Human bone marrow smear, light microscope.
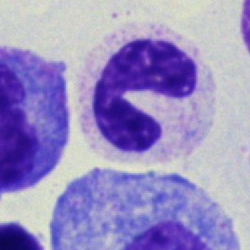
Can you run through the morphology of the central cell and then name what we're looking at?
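The outline of the cell is round and smooth. Its nucleus forms a curved, C-shaped band that is not divided into separate lobes, and the open side of the curve faces to the right. Fine pinkish granules are scattered evenly through the cytoplasm. This is a band neutrophil.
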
